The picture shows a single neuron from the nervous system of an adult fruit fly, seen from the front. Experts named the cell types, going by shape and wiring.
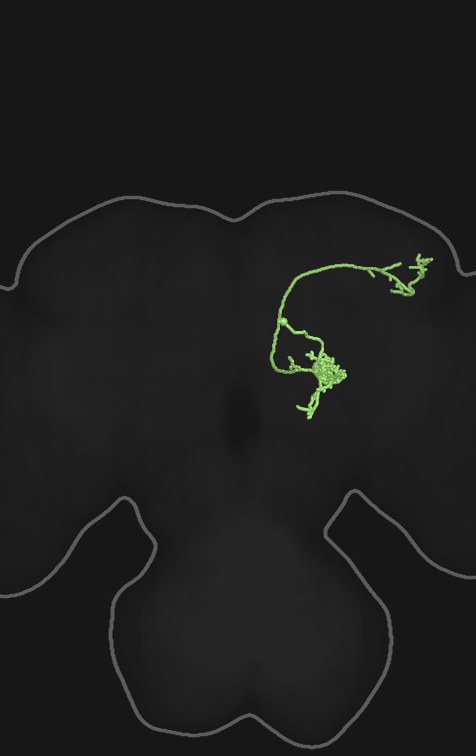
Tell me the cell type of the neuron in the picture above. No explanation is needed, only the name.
M_adPNm8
